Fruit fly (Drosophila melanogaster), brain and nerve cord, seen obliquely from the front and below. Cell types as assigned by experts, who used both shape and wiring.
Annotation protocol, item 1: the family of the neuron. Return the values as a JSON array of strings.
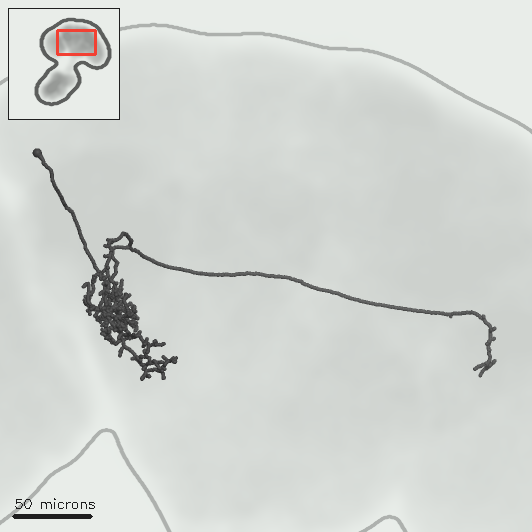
["hemilineage VLPl&d1_lateral"]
